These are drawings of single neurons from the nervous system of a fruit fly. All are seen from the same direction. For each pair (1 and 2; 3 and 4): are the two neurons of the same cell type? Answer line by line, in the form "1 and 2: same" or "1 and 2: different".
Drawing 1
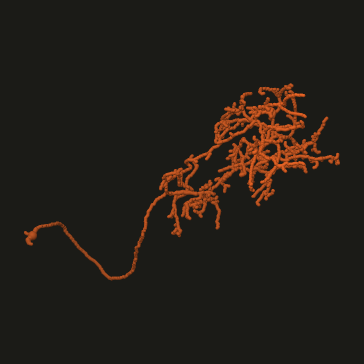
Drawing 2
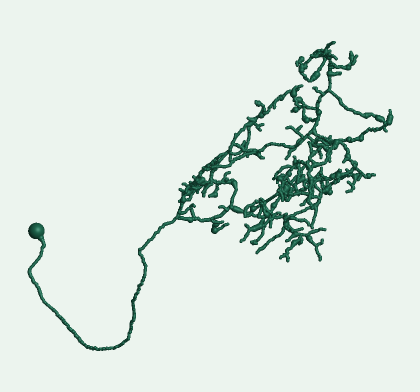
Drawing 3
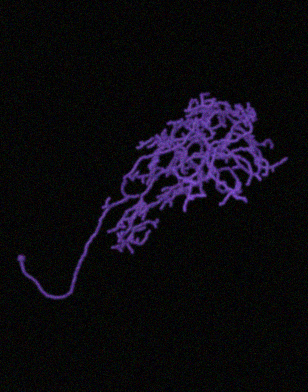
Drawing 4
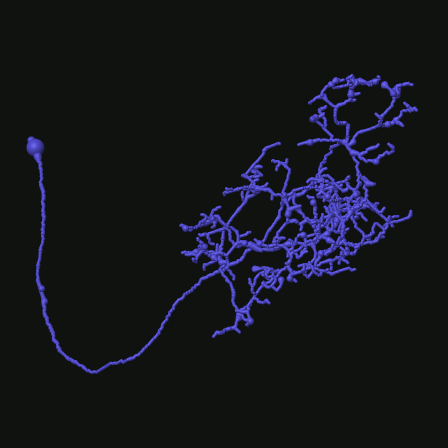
1 and 2: different
3 and 4: different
